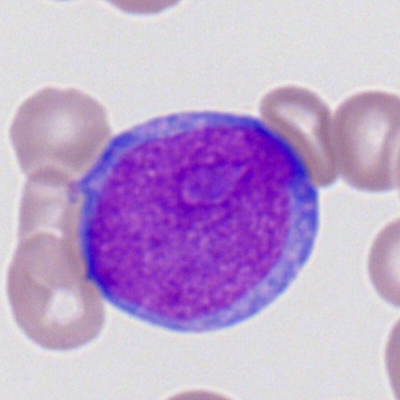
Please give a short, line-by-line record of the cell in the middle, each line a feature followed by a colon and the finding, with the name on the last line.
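Chromatin: fine and even throughout; I can't find any coarse clumps.
Nucleolus: just one, pale, close to the centre of the nucleus.
Granules: none that I can make out in the cytoplasm.
Vacuoles: none in the cytoplasm either.
Name: myeloblast.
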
